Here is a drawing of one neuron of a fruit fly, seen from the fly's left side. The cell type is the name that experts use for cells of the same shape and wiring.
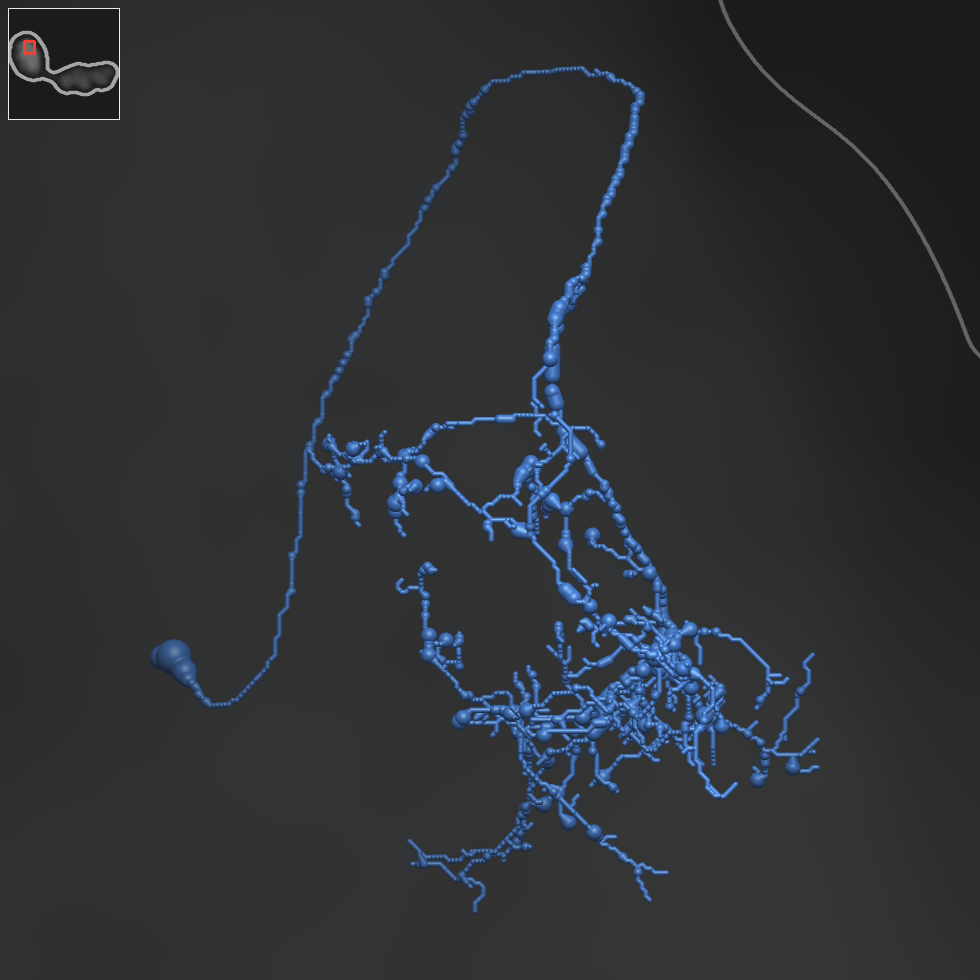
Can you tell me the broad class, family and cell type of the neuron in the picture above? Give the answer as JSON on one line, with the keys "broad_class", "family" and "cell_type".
{"broad_class": "central-brain intrinsic neuron", "family": "hemilineage SLPav2", "cell_type": "CL015_b"}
